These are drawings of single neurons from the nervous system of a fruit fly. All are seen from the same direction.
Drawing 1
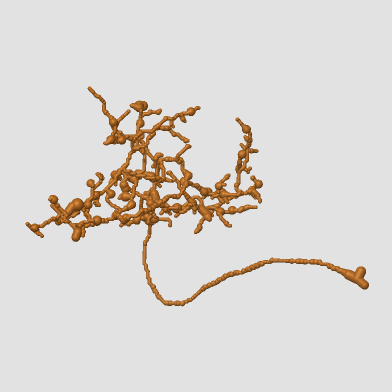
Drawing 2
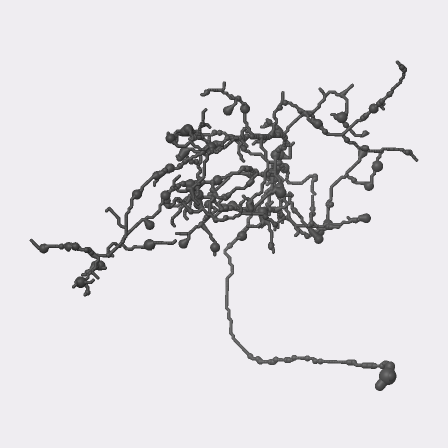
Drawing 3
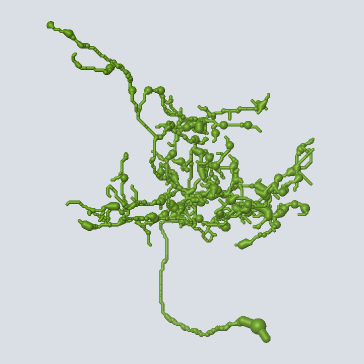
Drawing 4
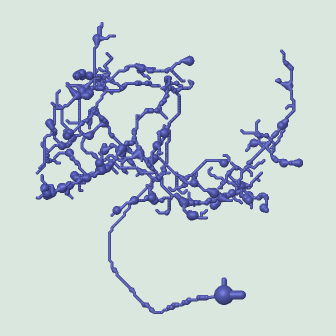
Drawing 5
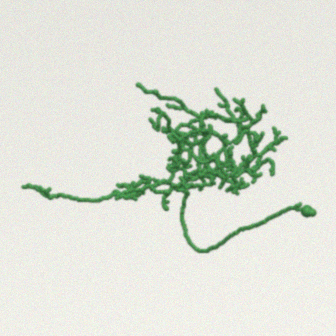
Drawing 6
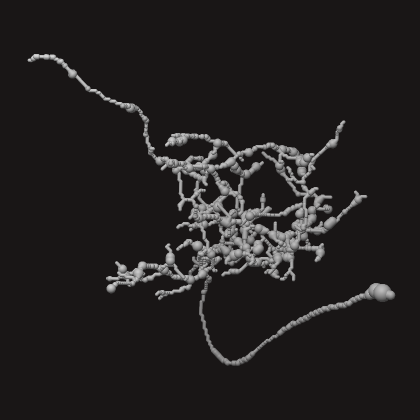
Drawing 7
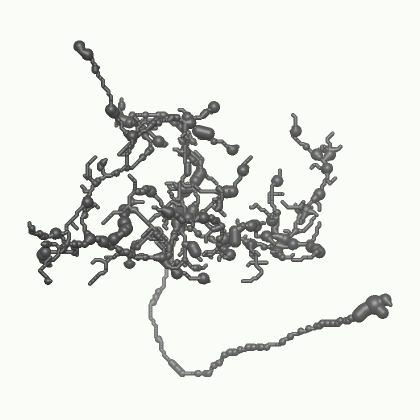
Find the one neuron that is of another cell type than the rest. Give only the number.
2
